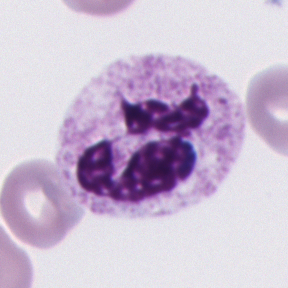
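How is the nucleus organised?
It is divided into separate lobes, not a single mass.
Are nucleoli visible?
No nucleoli can be seen.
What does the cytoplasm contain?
Fine pinkish-purple granules are scattered through it, and no vacuoles are visible.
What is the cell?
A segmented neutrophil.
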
